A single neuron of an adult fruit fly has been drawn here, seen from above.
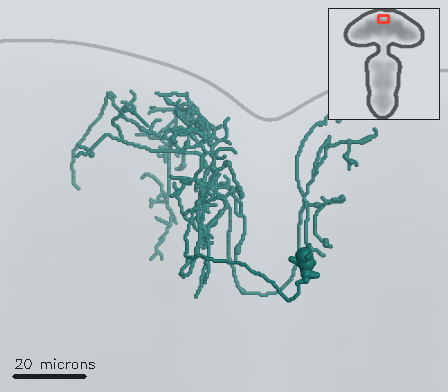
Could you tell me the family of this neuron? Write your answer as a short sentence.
The family is hemilineage SMPad3.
